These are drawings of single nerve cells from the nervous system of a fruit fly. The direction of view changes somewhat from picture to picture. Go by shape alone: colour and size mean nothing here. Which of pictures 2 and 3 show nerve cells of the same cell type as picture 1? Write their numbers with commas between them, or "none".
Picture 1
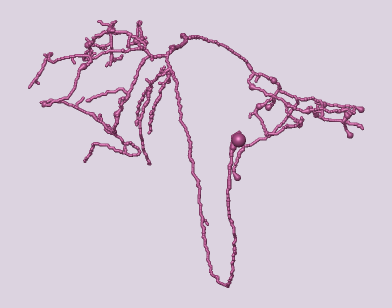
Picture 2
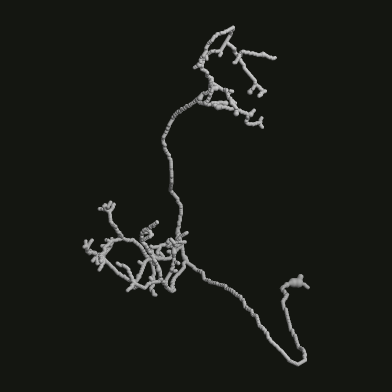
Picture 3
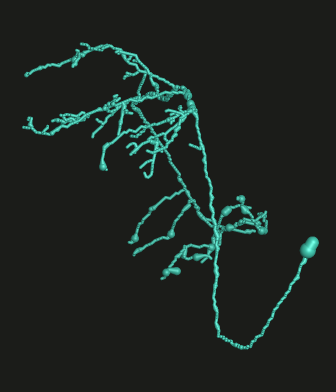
2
